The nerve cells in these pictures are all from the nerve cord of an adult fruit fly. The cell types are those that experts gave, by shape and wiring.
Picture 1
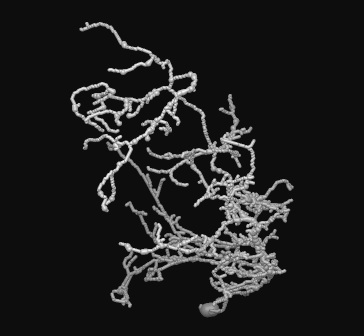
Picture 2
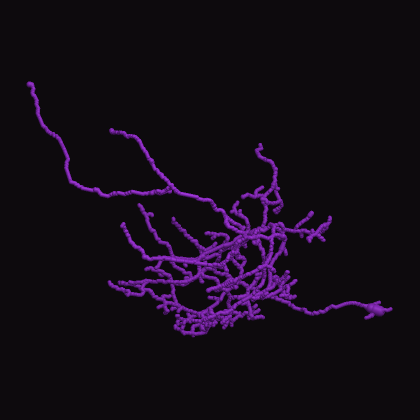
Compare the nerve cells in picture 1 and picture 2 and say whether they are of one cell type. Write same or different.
different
